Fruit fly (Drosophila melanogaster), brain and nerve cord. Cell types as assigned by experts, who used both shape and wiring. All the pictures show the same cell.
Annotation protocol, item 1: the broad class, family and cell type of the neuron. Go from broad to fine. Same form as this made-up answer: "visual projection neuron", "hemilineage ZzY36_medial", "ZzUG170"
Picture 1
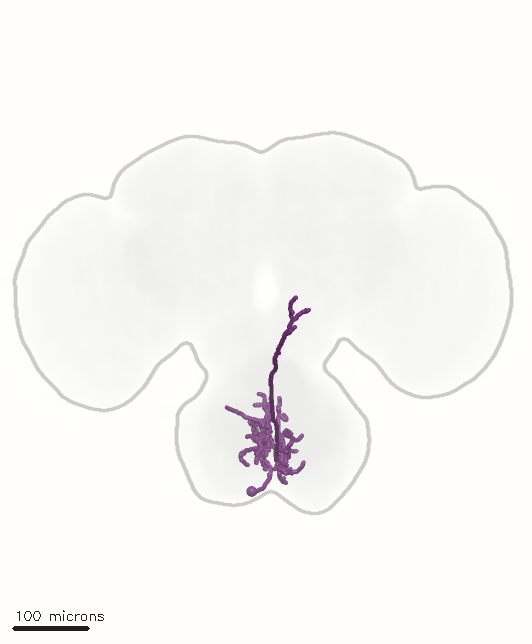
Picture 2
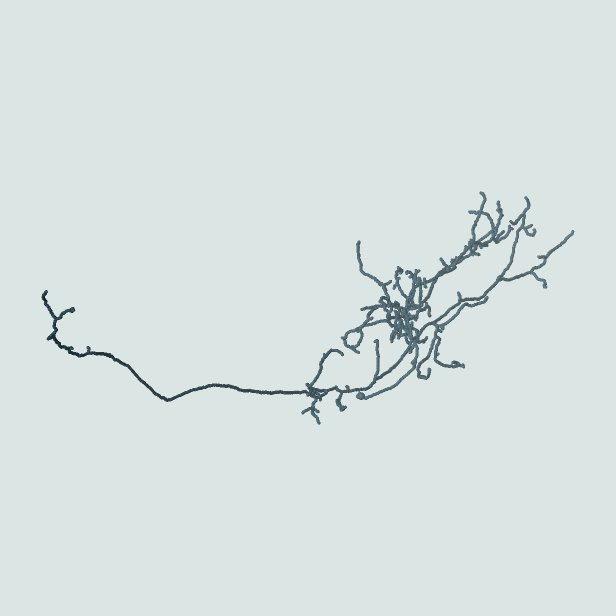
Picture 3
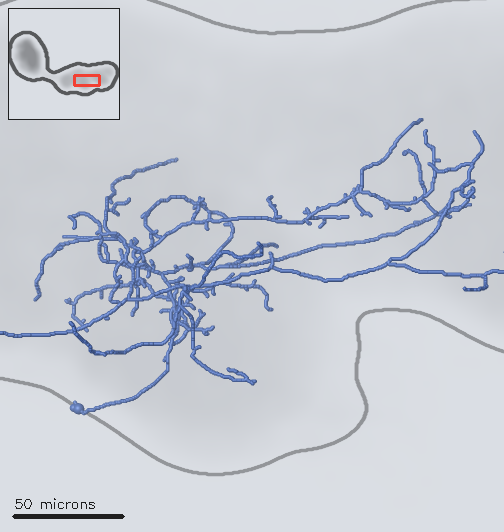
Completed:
"ascending neuron", "hemilineage 05B", "AN05B050_a"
